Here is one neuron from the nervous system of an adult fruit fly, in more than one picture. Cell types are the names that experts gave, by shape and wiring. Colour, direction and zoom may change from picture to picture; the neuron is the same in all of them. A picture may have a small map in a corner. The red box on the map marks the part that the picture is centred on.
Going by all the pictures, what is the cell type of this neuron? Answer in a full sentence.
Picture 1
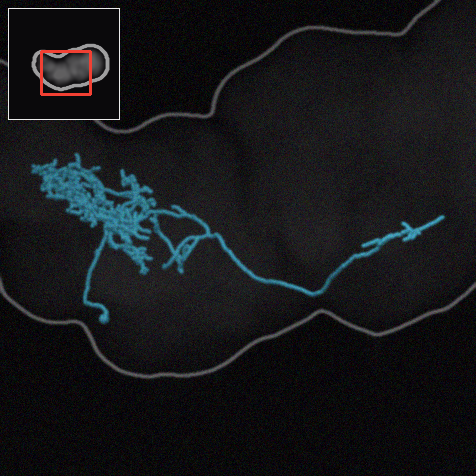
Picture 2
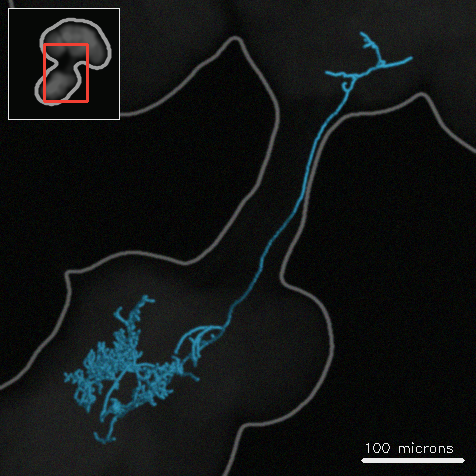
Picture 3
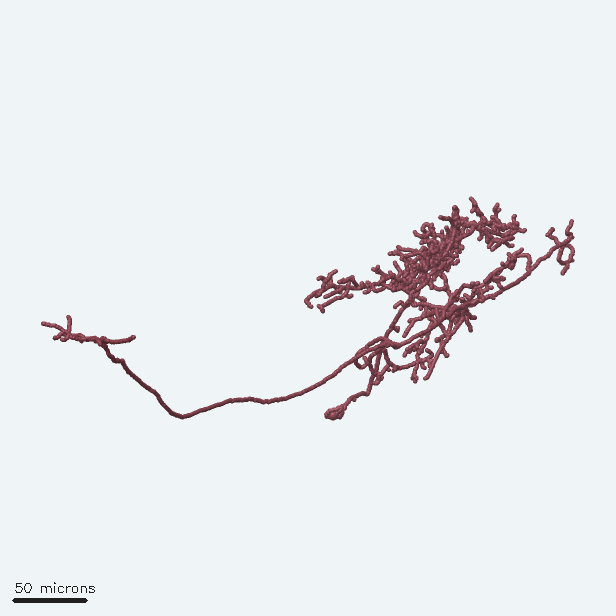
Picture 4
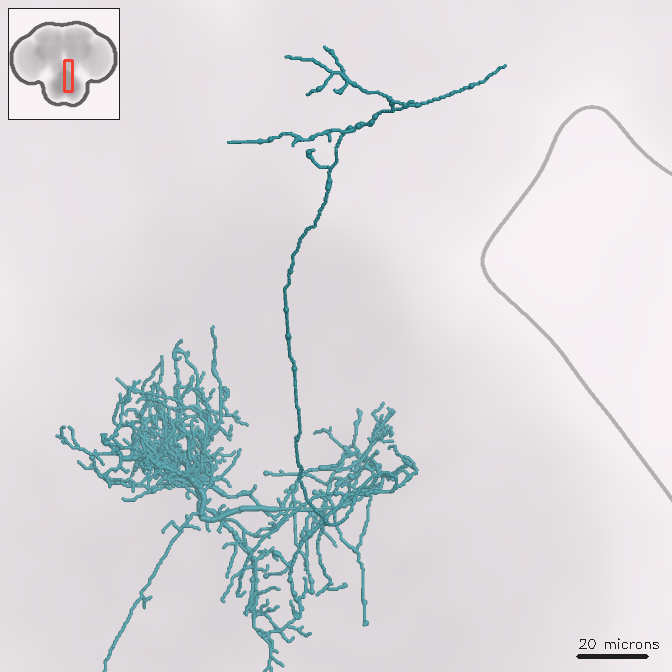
The cell type is AN07B046_c.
